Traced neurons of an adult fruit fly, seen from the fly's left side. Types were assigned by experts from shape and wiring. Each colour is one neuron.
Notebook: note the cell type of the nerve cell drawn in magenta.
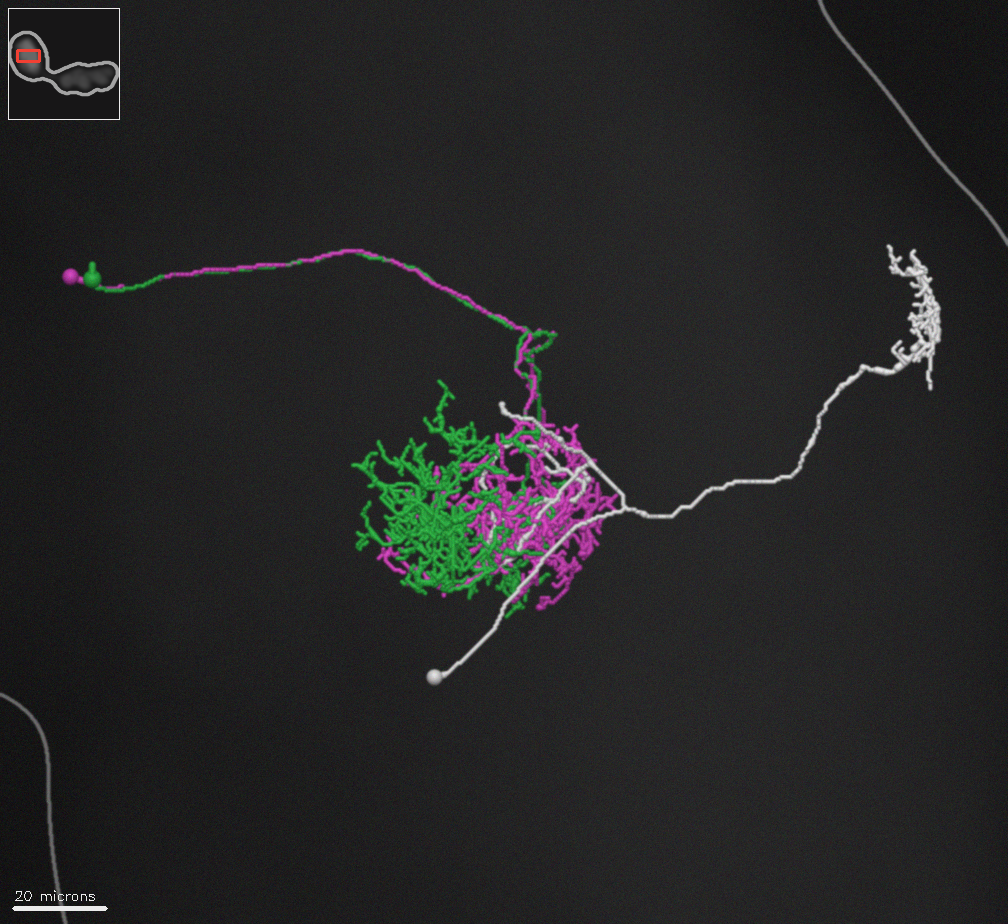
PVLP037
